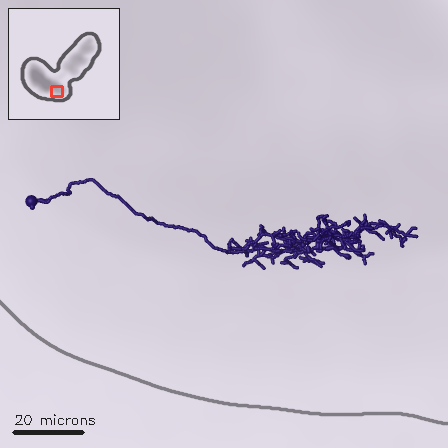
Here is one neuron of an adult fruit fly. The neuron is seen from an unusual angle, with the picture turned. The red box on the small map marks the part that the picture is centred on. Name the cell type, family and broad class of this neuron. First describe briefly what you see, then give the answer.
The cell body can be seen on the left of the picture. From left to right in the picture it spans about 110 microns. The picture shows dozens of branch ends. Its cell type is Cm11a. Its family is Cm. It is an optic-lobe intrinsic neuron.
